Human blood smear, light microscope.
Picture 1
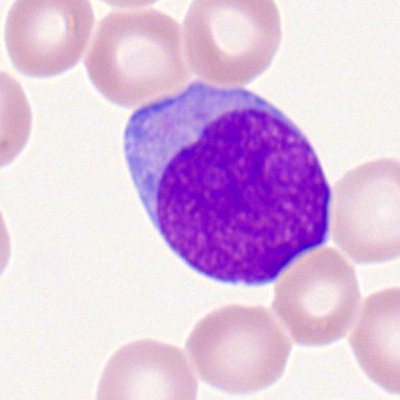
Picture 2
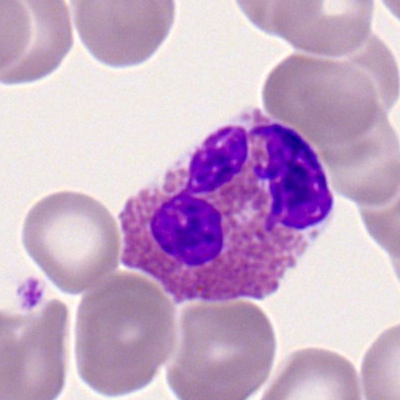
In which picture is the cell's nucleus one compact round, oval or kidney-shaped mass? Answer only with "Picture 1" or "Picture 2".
Picture 1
